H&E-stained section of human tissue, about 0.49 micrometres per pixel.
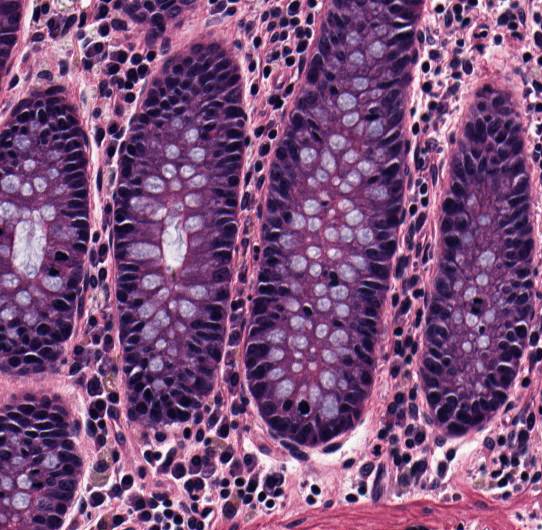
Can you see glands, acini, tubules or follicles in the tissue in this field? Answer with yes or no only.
Yes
